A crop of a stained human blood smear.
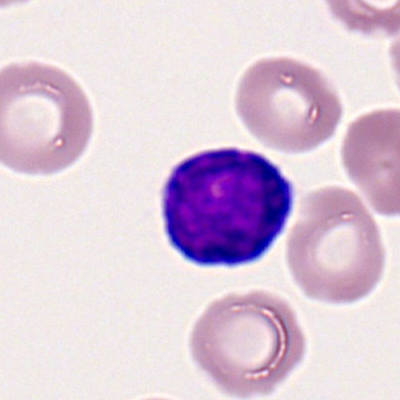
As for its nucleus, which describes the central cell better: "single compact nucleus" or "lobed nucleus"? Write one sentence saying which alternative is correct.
Round, oval or kidney-shaped, the nucleus of this cell is one compact undivided mass.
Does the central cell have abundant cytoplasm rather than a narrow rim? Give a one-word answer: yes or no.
No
